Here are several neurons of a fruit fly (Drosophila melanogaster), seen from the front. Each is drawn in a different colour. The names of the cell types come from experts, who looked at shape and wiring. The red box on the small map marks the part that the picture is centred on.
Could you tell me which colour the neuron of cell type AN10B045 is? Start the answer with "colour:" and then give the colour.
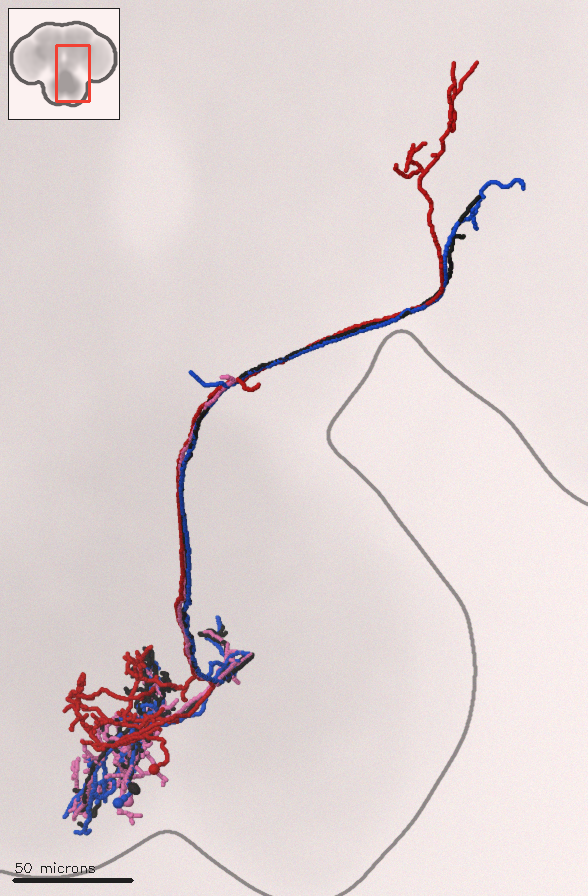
colour: red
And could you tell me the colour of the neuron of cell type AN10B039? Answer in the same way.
colour: pink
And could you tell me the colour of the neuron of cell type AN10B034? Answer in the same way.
colour: black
